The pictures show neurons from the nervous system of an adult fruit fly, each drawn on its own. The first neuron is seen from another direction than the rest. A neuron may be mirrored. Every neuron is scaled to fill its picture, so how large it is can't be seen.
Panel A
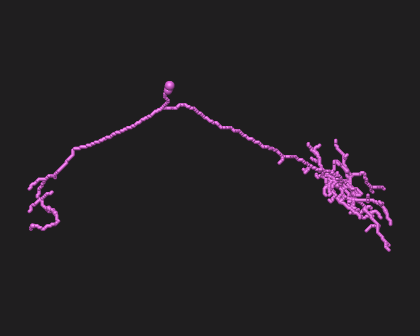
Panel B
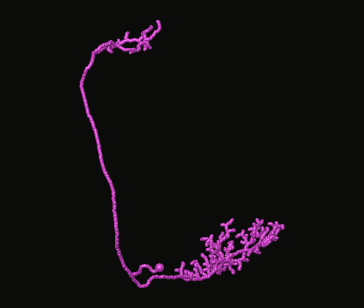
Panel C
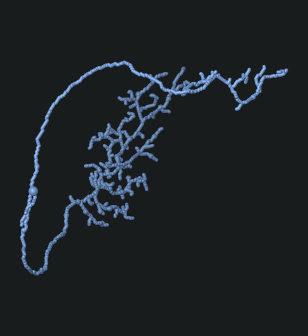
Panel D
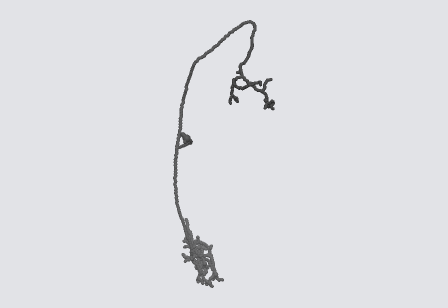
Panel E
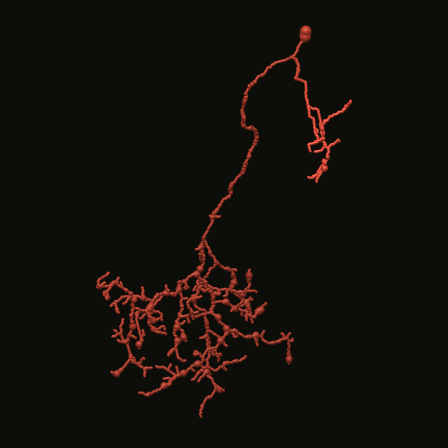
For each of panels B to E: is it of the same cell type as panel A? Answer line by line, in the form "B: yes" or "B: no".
B: no
C: no
D: no
E: yes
